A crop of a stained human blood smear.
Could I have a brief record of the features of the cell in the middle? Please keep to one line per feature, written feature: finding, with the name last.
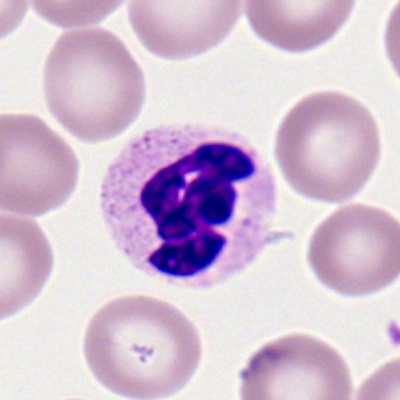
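Outline: round, as you can see.
Nucleus: divided into several lobes.
Nucleoli: none visible.
Cytoplasm: filled with fine lilac granules.
Name: segmented neutrophil.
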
